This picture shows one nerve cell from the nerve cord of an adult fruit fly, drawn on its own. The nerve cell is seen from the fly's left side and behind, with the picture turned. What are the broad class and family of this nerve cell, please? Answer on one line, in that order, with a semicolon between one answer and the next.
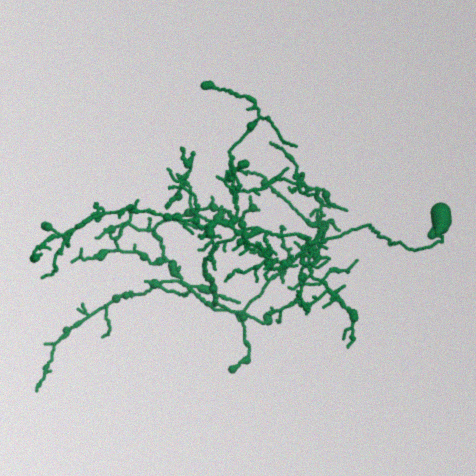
nerve-cord intrinsic neuron; hemilineage 21A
